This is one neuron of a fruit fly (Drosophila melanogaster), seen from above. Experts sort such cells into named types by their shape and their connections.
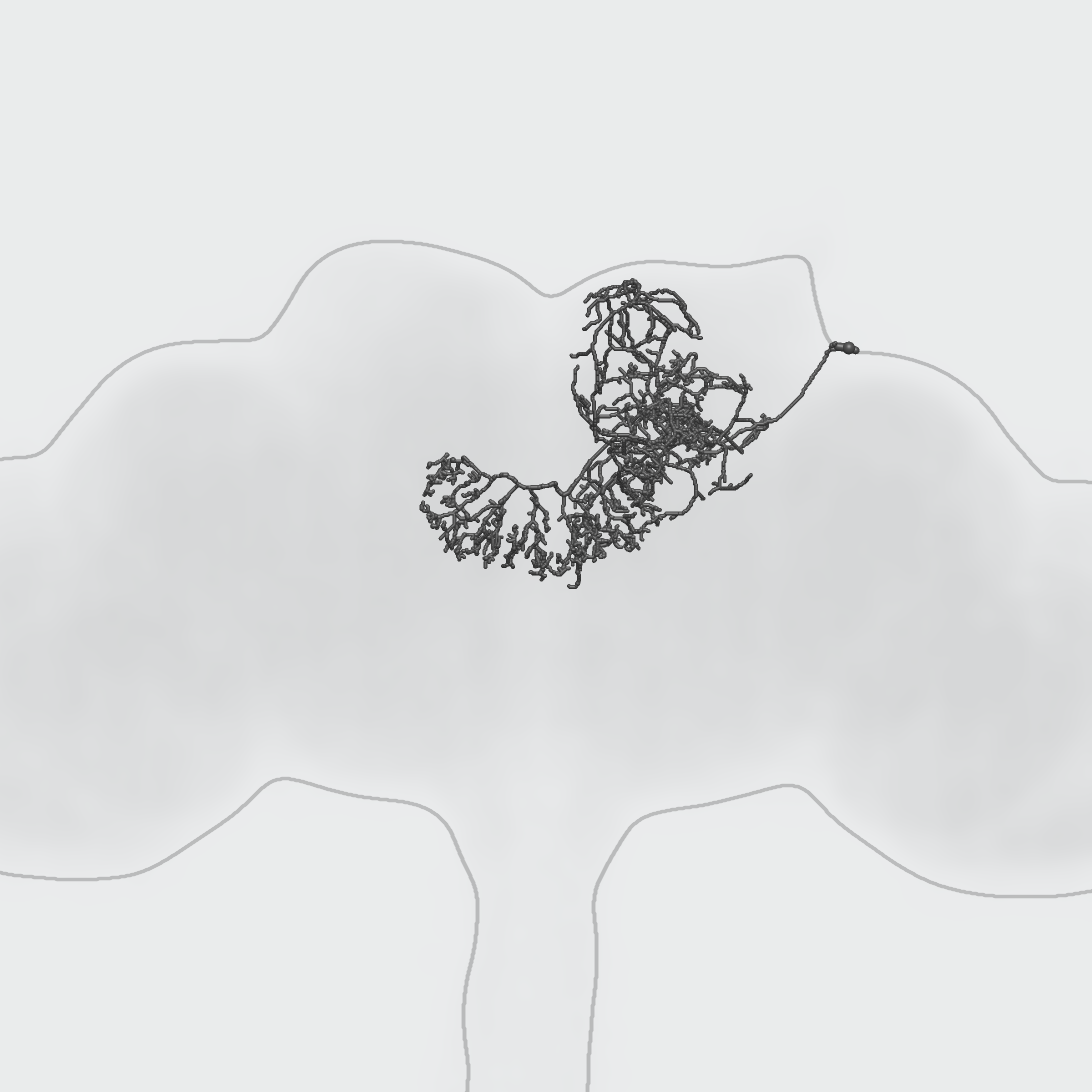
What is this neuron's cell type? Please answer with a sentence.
The cell type is FB5A.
